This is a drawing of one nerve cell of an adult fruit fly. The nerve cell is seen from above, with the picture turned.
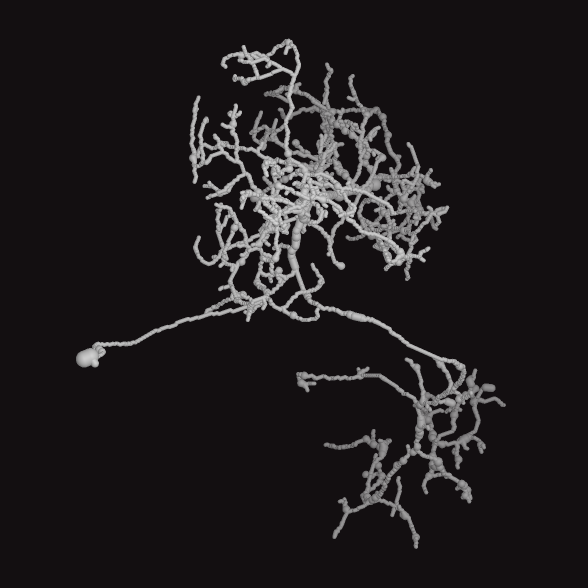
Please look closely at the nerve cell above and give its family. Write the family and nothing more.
hemilineage DL1_ventral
